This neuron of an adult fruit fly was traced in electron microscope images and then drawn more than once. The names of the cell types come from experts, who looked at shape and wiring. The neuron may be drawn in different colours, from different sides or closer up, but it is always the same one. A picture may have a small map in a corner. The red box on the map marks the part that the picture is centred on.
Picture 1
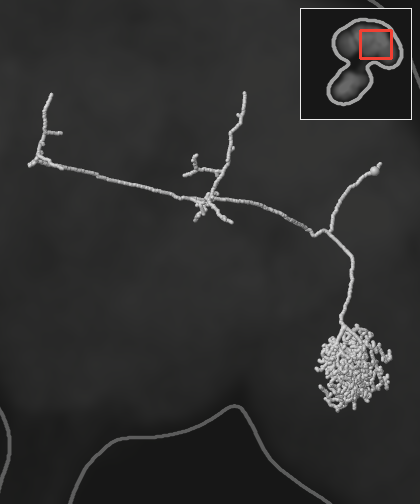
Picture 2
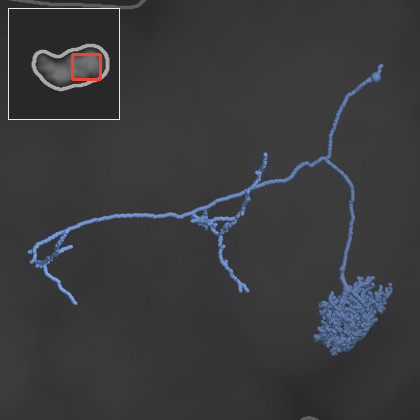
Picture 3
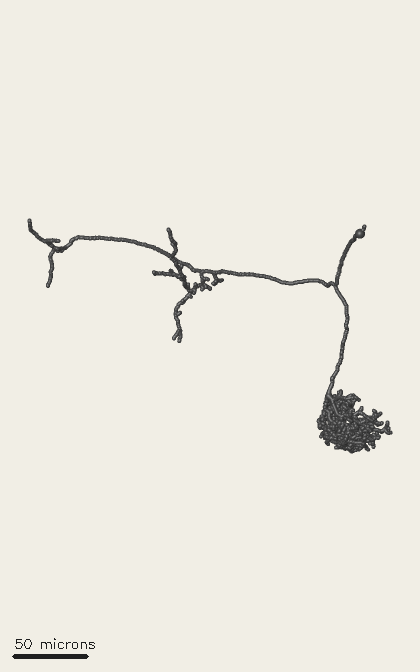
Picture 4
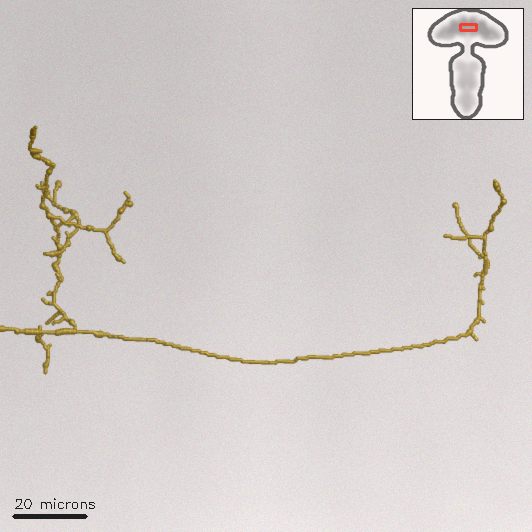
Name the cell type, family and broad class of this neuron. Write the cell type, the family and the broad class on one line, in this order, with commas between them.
LoVP92, hemilineage VPNp1_lateral, visual projection neuron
